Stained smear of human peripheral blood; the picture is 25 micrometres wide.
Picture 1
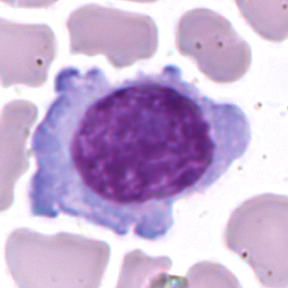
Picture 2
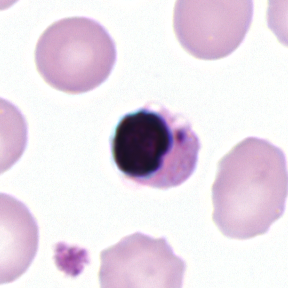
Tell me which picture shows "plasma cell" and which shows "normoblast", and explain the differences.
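The plasma cell is in picture 1 and the normoblast in picture 2.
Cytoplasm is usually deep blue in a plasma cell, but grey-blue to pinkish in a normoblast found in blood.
The cytoplasm in picture 1 is a deeper blue at its edges than beside the nucleus; in picture 2 it is pale pinkish-lilac.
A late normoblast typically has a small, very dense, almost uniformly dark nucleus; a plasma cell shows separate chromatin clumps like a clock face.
The chromatin in picture 2 is very dark and densely condensed, while picture 1 shows dark purple chromatin with a coarse, patchy texture in an oval nucleus about 12 by 10 micrometres. The normoblast measures about 8 by 7 micrometres.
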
